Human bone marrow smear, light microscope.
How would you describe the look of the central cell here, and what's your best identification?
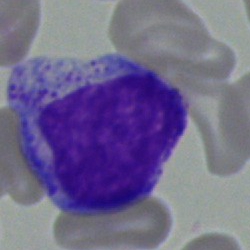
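Most of this cell is filled by its nucleus, which lies off-centre toward the lower right. The cytoplasm around it is pale blue, with its widest rim on the upper-left side of the cell, and it holds scattered dark purple granules. The cell is a myelocyte.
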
